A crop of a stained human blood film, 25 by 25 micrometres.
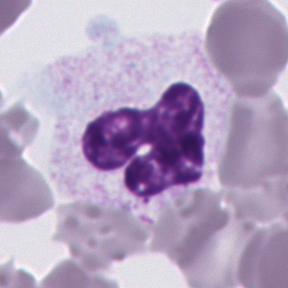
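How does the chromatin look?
Dark purple and densely clumped.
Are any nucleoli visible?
None can be seen in the nucleus.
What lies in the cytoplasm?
Fine pink-violet granules, scattered throughout.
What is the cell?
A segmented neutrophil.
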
